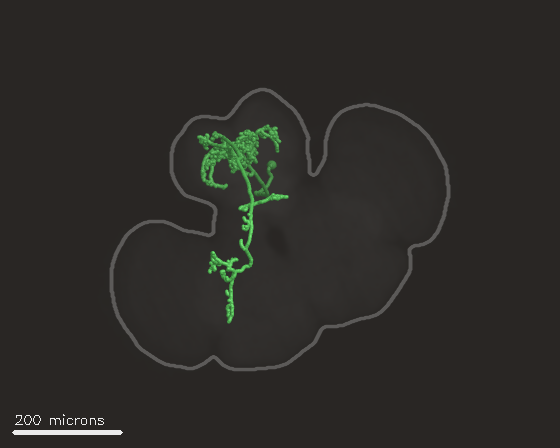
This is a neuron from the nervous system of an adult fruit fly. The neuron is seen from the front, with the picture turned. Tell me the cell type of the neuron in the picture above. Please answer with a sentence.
The cell type is ANXXX178.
